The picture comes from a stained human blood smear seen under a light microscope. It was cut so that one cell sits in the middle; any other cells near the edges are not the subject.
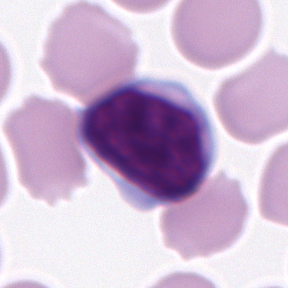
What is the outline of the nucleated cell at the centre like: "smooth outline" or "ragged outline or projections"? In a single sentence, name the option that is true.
In outline, this cell is smooth rather than rough.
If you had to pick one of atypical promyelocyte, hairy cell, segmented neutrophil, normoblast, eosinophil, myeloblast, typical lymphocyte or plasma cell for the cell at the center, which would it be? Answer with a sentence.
Regarding the central cell, it is a typical lymphocyte.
